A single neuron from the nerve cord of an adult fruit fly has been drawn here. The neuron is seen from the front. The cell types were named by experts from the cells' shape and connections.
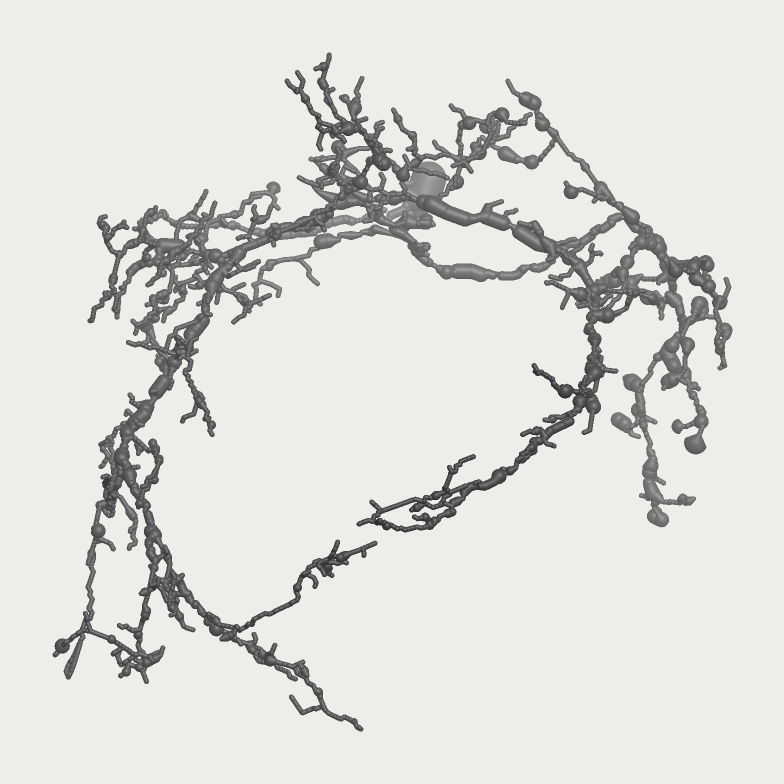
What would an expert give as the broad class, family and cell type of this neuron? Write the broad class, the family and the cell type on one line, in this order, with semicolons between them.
nerve-cord intrinsic neuron; hemilineage 03A; IN03A055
